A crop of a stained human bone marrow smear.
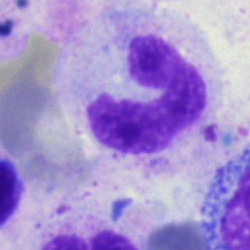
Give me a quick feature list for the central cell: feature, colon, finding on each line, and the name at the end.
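Nuclear opening: faces toward the upper left
Nucleoli: none visible
Cytoplasm: abundant, pale lilac-grey
Cell border: faint, blending into the background
Name: band neutrophil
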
